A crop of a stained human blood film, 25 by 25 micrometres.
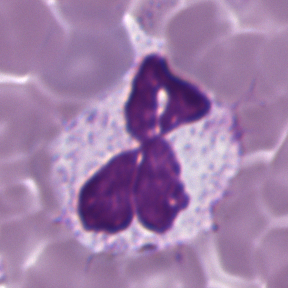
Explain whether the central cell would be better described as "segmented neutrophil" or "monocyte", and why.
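It is a segmented neutrophil. First point, the nucleus: it is split into several separate lobes joined by narrow links near the centre of the cell.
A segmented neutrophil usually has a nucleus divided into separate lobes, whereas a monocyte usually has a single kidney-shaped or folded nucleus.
Also present: the uppermost lobe has a small clear hole through its middle, the chromatin stains dark purple and looks dense and clumped, and fine violet granules are scattered throughout the cytoplasm.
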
